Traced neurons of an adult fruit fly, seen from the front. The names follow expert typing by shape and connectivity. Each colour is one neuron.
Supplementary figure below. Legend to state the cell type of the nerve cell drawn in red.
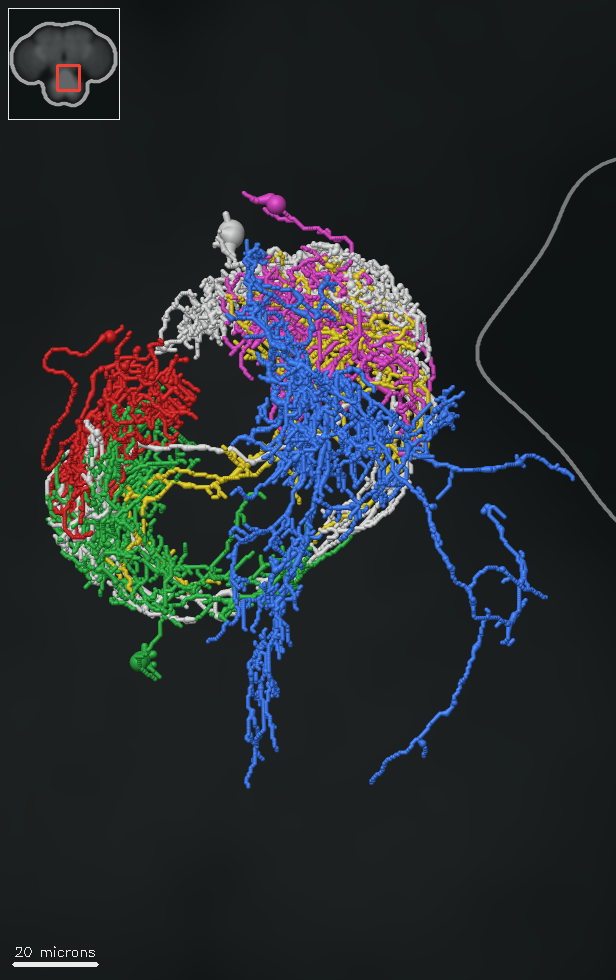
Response: INXXX403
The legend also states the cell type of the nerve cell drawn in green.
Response: INXXX352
